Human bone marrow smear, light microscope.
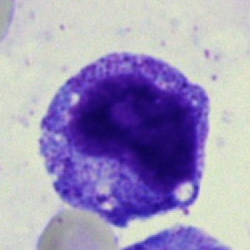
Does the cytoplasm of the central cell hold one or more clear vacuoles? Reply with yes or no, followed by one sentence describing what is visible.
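Yes. A distinct round clear vacuole sits at the lower right edge of the cell.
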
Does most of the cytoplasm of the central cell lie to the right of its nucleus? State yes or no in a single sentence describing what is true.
No, the nucleus is not toward the left; it lies toward the right.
